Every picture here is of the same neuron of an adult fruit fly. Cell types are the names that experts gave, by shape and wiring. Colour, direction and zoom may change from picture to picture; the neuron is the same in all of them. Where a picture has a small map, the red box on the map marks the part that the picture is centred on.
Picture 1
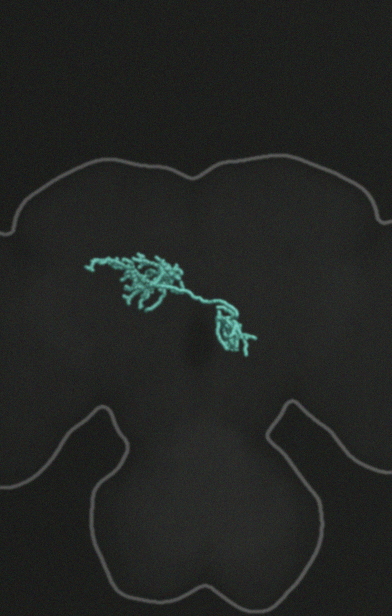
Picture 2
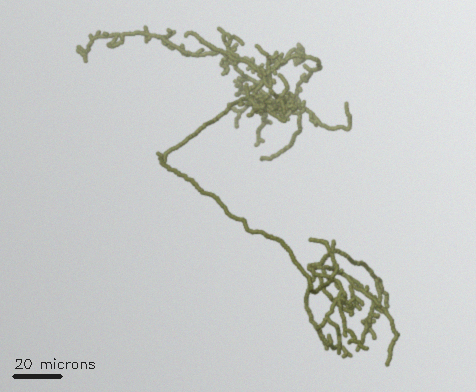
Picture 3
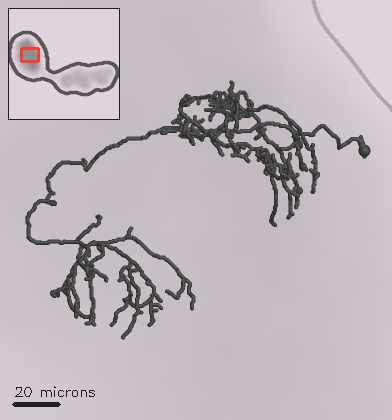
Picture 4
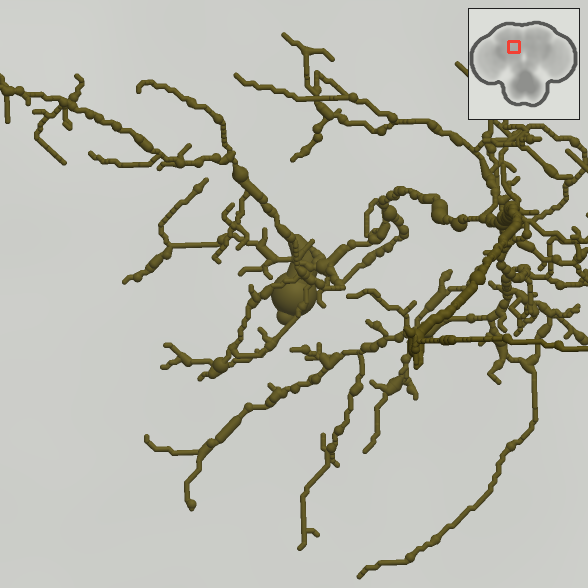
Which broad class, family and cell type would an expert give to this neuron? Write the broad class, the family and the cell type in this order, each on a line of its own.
central-brain intrinsic neuron
hemilineage DM5_central
IB069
